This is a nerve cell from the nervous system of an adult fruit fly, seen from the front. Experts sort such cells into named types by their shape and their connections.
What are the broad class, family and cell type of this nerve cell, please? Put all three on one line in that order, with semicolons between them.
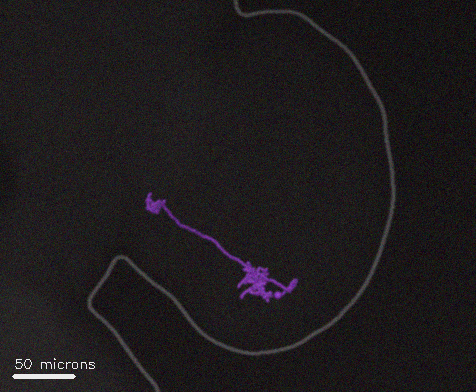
optic-lobe intrinsic neuron; Tm; Tm38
